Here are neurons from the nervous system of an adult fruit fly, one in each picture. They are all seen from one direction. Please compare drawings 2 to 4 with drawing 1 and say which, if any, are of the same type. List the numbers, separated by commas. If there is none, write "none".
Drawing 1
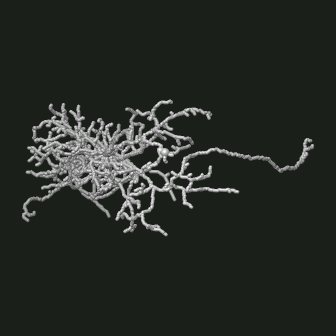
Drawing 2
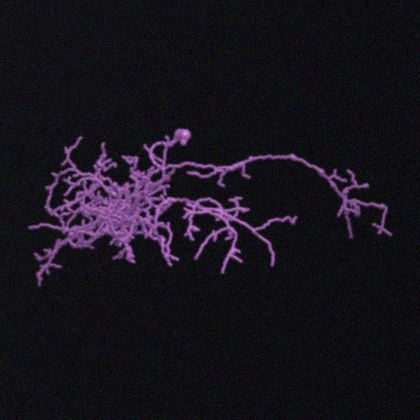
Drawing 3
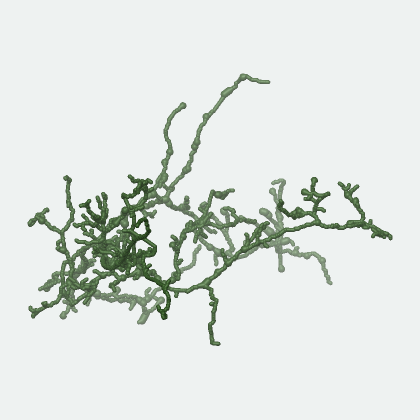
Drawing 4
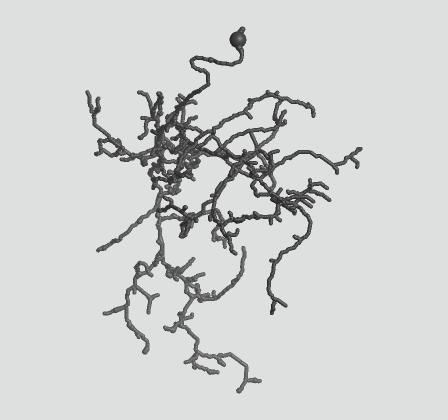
2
